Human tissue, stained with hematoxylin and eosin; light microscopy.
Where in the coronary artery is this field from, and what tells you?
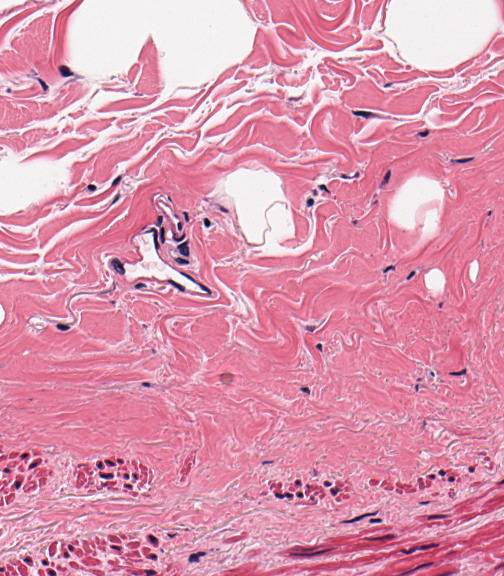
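Tunica adventitia. Sparse cells; small dark spindle-shaped nuclei scattered between collagen bundles. Narrow white clefts part many bundles, most obviously in the upper half; in the lower third the collagen is more compact, running mostly horizontally. No epithelium.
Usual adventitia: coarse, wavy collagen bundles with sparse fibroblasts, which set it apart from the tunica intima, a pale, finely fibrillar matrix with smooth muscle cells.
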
